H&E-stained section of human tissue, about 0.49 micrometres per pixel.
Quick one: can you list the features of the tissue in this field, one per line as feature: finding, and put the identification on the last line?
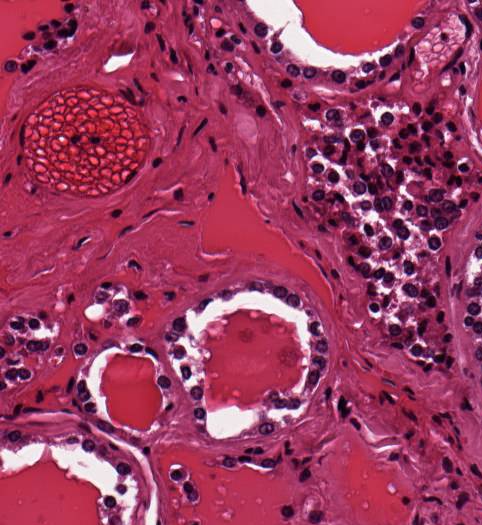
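Spaces: many, rounded and irregular, varying in size
Content: homogeneous pink material
Lining: single layer of flattened to low cuboidal cells, dark nuclei
Stroma: pink fibrous bands between spaces, scattered spindle-shaped nuclei
Upper left: round structure tightly packed with red blood cells
Name: thyroid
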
